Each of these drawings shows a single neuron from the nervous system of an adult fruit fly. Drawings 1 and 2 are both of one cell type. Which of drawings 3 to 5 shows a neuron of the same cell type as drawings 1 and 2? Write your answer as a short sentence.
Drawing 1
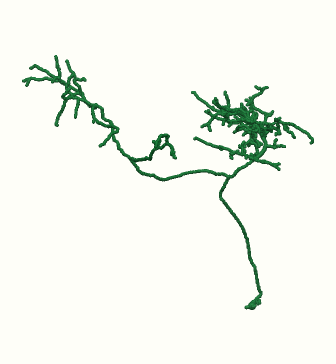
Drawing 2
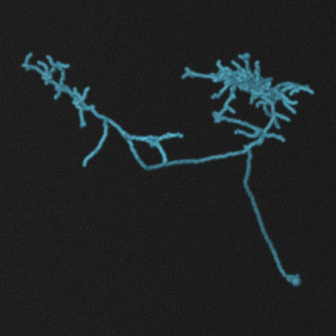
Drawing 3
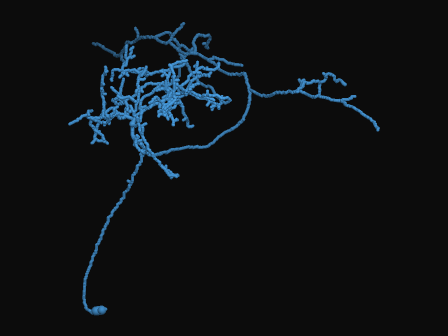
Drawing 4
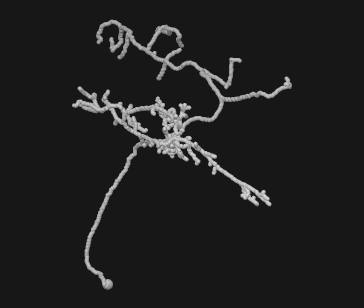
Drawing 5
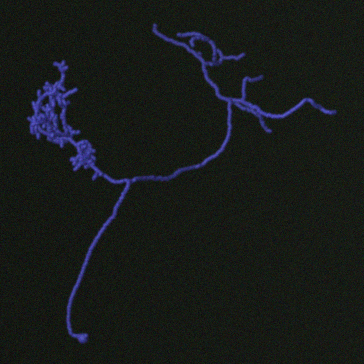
The neuron in drawing 3 is of the same cell type.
